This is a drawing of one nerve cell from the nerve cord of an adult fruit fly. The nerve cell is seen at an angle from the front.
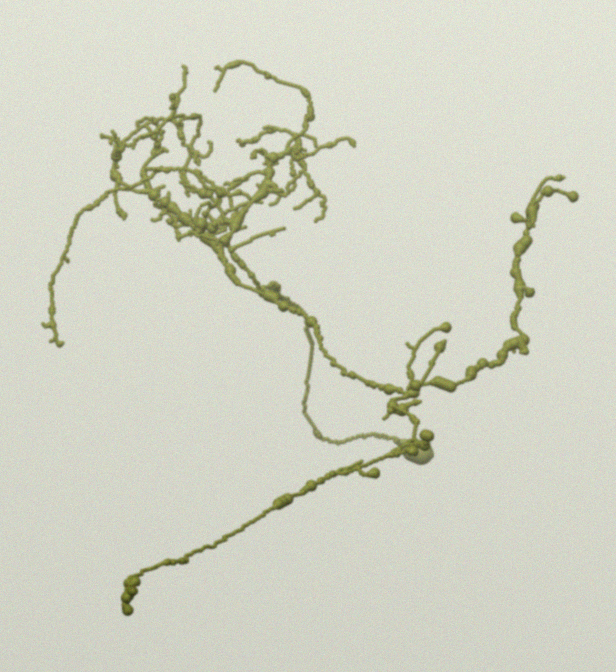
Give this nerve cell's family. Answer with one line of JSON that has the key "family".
{"family": "hemilineage 07B"}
